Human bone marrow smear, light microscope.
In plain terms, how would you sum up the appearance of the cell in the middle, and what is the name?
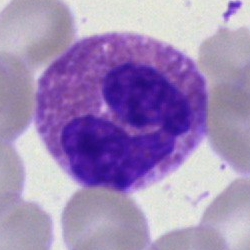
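Chromatin dense, coarsely clumped. Cytoplasm plentiful around nucleus, pinkish-lilac, with fine small granules scattered throughout. Cell type: eosinophil.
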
